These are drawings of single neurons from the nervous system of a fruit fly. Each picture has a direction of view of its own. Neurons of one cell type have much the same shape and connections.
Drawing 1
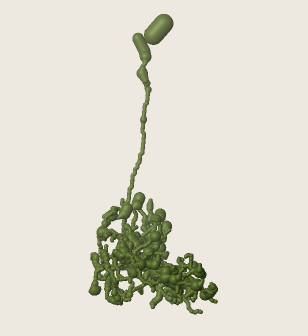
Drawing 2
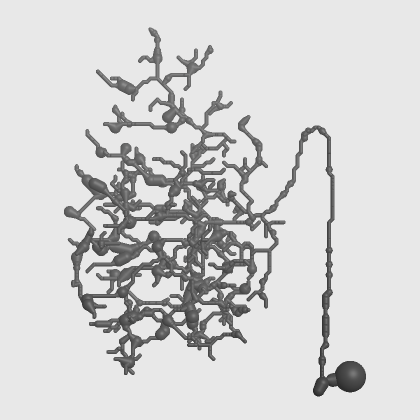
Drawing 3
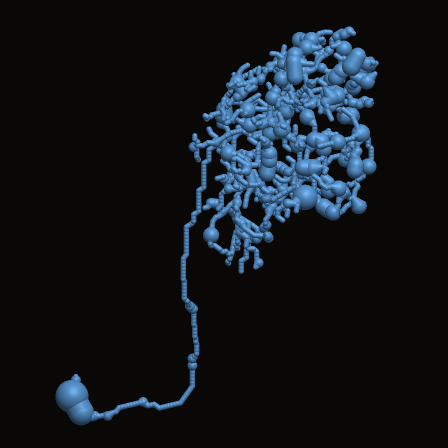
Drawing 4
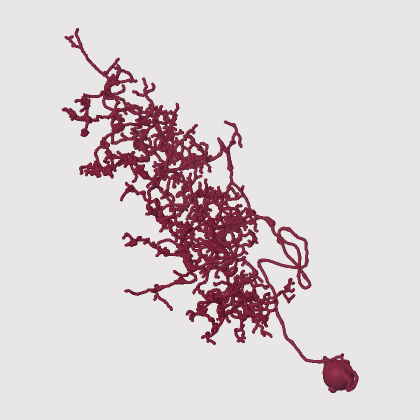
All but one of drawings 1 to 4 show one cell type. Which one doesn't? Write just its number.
1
